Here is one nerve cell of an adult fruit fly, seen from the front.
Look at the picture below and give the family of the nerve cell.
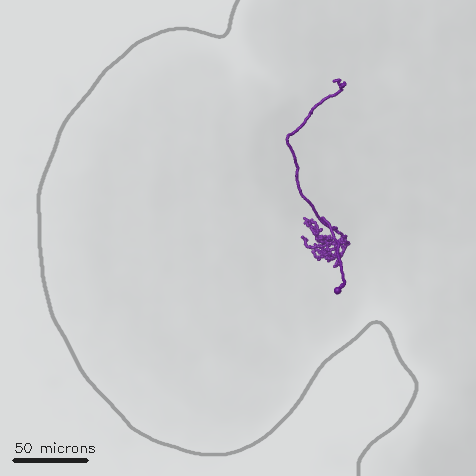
LC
